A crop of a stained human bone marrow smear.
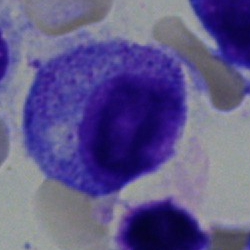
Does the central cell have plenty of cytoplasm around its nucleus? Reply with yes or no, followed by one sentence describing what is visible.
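Yes. The cytoplasm is abundant and forms a broad zone on the left of the nucleus.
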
